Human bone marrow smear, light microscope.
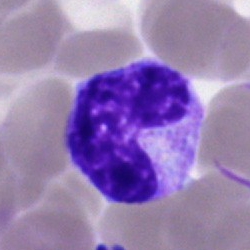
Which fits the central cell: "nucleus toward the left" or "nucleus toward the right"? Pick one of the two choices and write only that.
Nucleus toward the left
